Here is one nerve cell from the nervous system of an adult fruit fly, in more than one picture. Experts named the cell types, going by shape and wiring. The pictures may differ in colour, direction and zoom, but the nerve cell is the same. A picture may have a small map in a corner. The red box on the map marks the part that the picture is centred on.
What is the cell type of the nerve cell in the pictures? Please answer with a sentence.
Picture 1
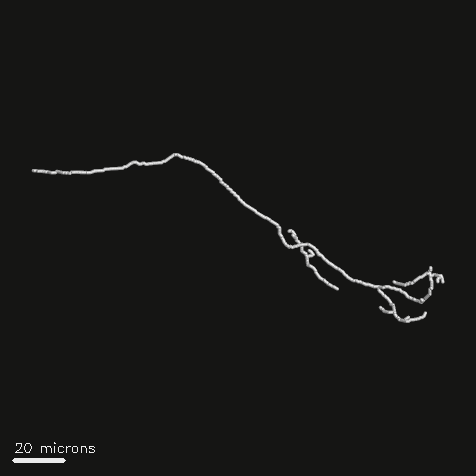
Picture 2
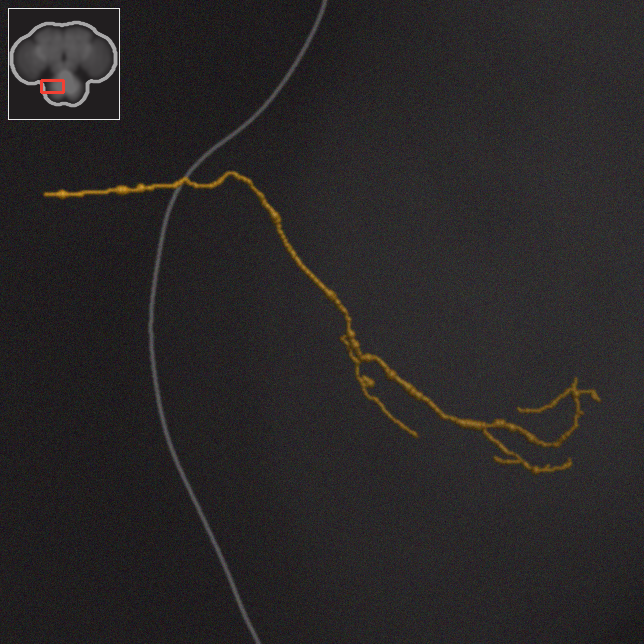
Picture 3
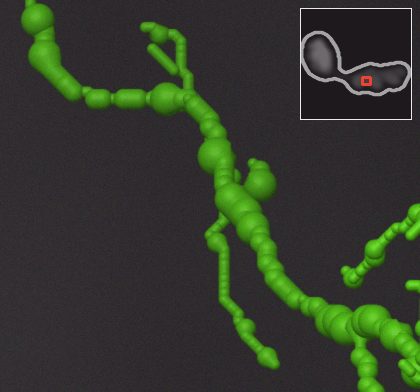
The cell type is WG2.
